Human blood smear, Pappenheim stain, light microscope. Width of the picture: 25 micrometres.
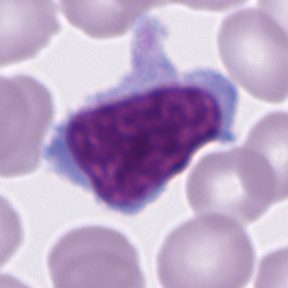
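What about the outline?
It's irregular, with a ragged, frayed cytoplasmic edge, and a broad cytoplasmic projection reaches upward from the top of the cell.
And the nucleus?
One unlobed mass, irregular and angular in outline, about 14 by 9 micrometres, with just a narrow rim of pale blue cytoplasm around most of it.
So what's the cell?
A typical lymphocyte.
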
